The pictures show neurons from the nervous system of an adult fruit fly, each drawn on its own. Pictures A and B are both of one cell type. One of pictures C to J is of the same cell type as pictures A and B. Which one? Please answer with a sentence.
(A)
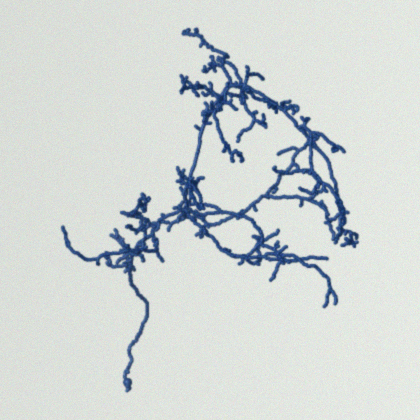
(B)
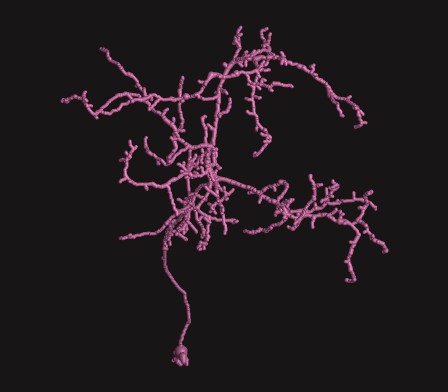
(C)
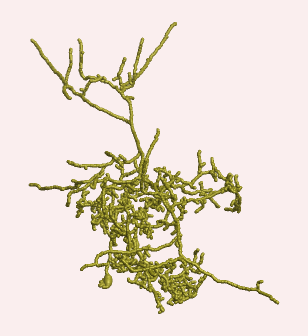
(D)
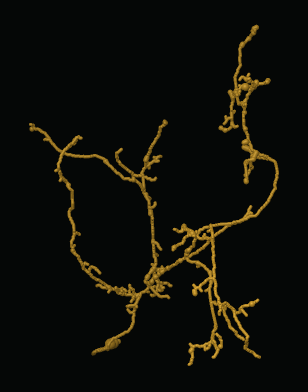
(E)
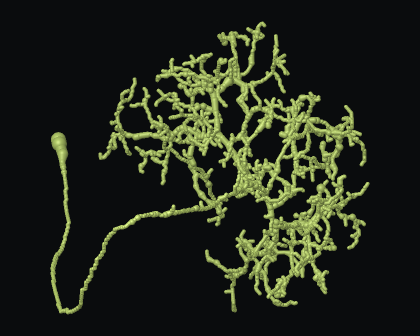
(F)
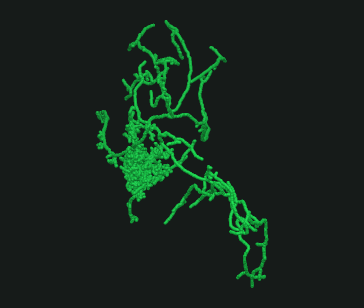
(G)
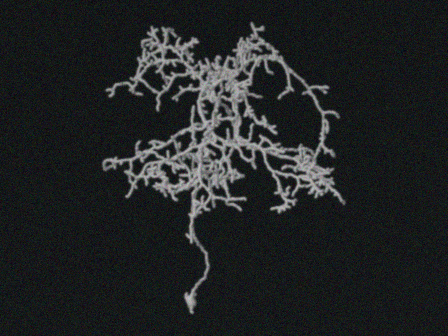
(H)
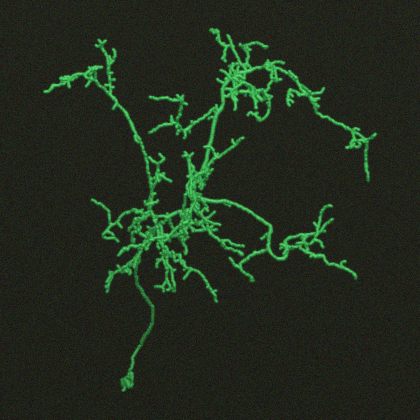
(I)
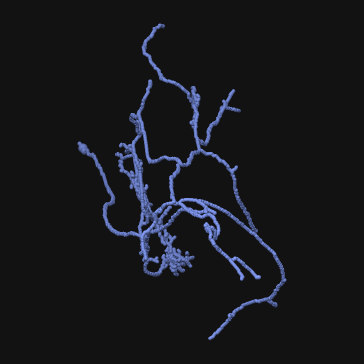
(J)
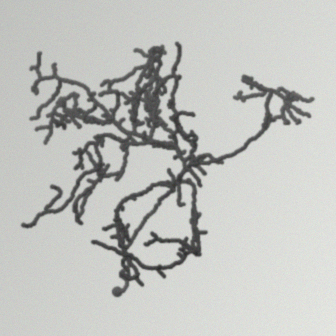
Picture H is of the same cell type.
